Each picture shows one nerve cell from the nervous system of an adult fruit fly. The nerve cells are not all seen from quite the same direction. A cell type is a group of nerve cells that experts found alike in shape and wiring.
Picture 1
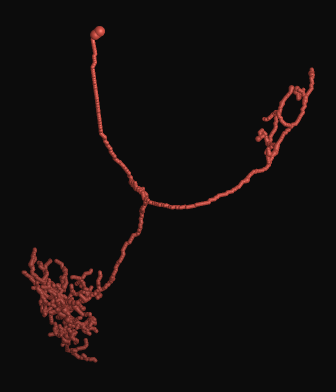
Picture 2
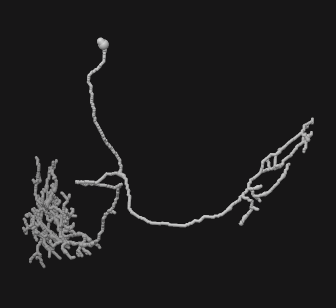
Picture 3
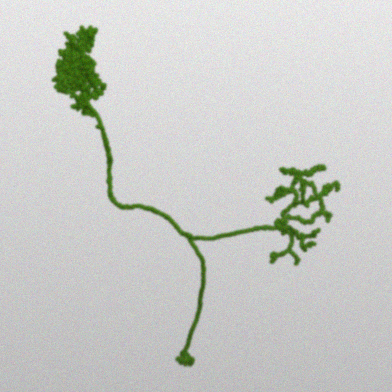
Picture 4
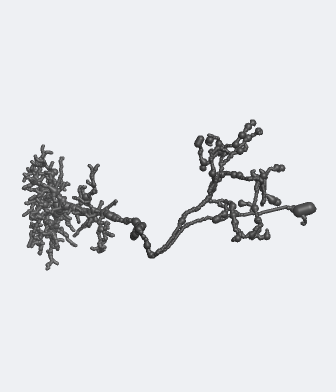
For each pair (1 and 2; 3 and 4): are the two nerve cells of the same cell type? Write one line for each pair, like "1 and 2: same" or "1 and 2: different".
1 and 2: same
3 and 4: same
